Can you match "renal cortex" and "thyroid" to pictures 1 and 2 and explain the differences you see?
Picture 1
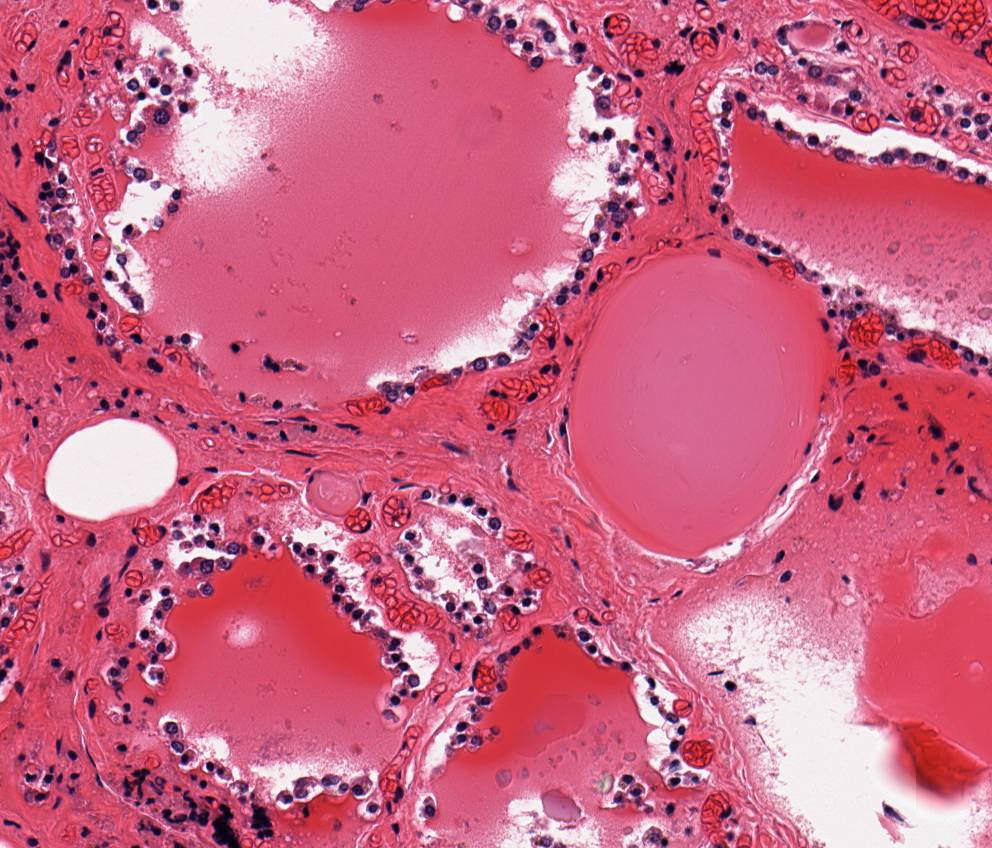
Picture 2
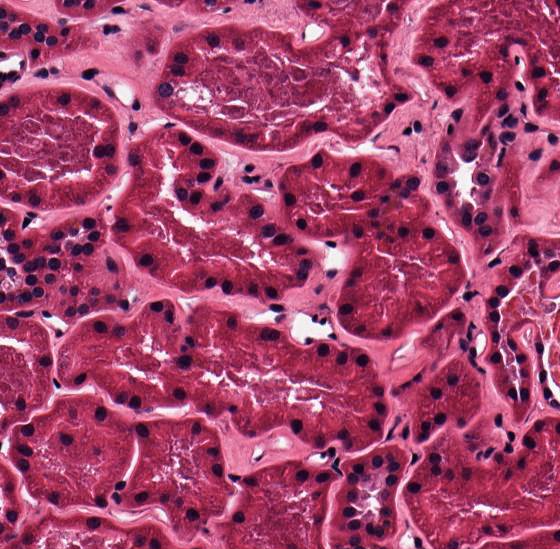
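Start with the first: that's thyroid, and the second is renal cortex. See how the thyroid is built of large closed follicles, rounded to irregular, with narrow bands of connective tissue between them and homogeneous pink material in their lumina. Its lining is one layer of flattened to low cuboidal cells with small, round, darkly staining nuclei. In the renal cortex, each tubule has one layer of cuboidal to low columnar cells, most with abundant, deeply eosinophilic, granular cytoplasm and a single round dark nucleus set toward the cell base.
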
